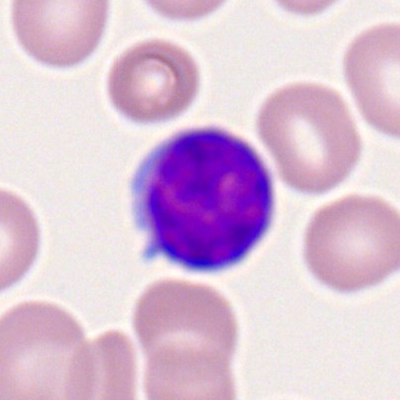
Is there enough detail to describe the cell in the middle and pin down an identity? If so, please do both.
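The nucleus shows no visible nucleolus. A scant rim of pale blue cytoplasm lies mainly along the left side of the nucleus, and this cytoplasm contains no granules. At the lower left, a small pale blue tag of cytoplasm projects from the cell. This cell is a lymphocyte.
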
